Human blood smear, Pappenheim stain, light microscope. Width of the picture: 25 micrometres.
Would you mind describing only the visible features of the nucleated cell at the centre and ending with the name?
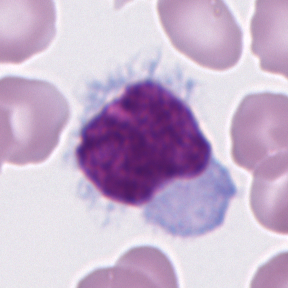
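What strikes me first: fine hair-like projections fringing the cell, clearest along the upper and left edges. The outer edge is ragged and frayed, not smooth. A roughly oval nucleus, irregular and slightly indented, holds dark purple, mottled, clumped chromatin. It is a hairy cell.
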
